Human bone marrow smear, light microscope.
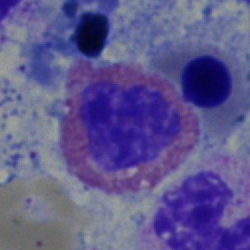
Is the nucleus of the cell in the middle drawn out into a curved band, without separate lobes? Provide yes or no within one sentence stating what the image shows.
No, the nucleus is compact and round or oval rather than band-shaped.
